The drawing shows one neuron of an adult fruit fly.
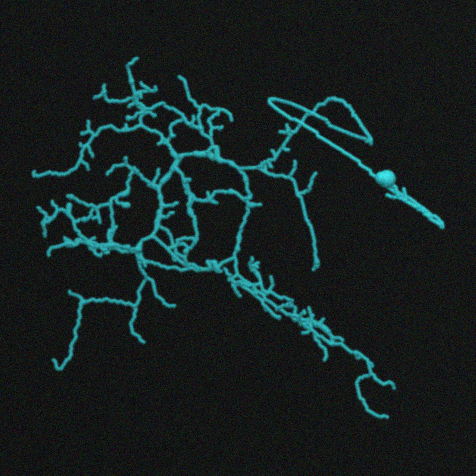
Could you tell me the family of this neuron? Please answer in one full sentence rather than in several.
In family terms, the neuron is hemilineage 02A.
